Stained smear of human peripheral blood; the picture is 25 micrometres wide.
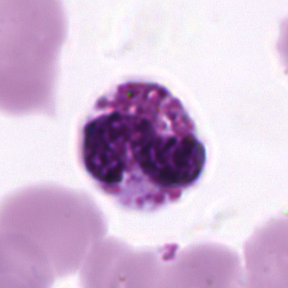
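Eosinophil in a stained peripheral blood smear. The nucleus is divided into two large lobes lying side by side, left and right, with dark purple, coarsely clumped chromatin. Most of the granular cytoplasm lies above the nucleus, in the upper part of the cell. Cell diameter: about 11 micrometres.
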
